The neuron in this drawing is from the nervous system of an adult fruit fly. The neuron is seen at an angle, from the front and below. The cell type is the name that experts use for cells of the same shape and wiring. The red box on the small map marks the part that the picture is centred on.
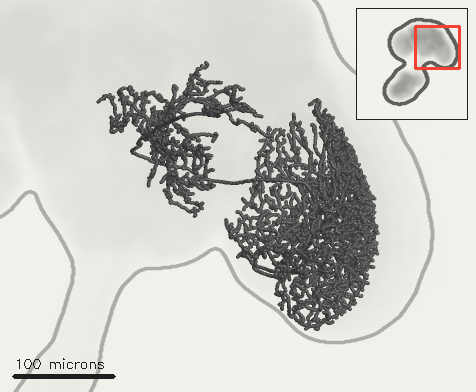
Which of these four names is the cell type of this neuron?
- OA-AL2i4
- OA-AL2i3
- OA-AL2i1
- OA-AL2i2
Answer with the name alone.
OA-AL2i2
